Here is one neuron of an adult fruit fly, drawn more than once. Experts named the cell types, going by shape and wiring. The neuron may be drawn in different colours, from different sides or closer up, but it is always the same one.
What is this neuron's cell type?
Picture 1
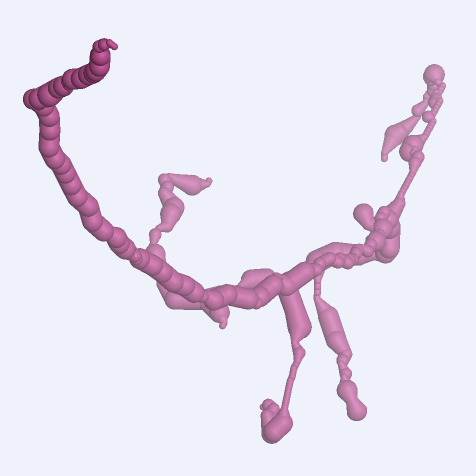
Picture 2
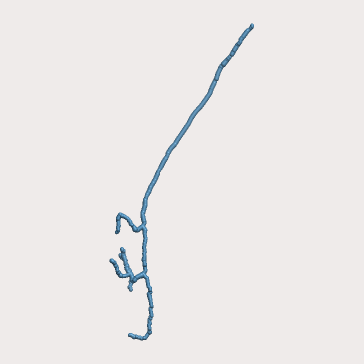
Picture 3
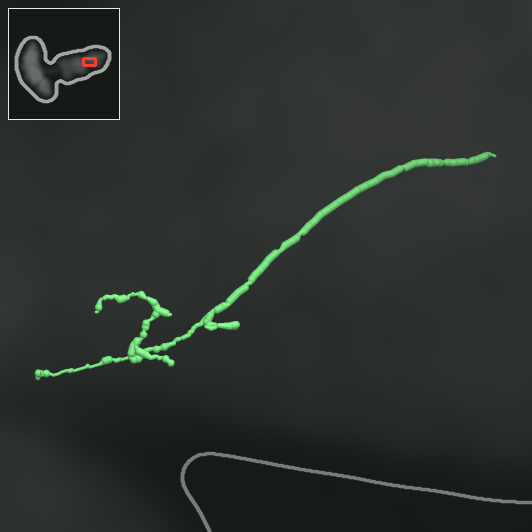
SNpp02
